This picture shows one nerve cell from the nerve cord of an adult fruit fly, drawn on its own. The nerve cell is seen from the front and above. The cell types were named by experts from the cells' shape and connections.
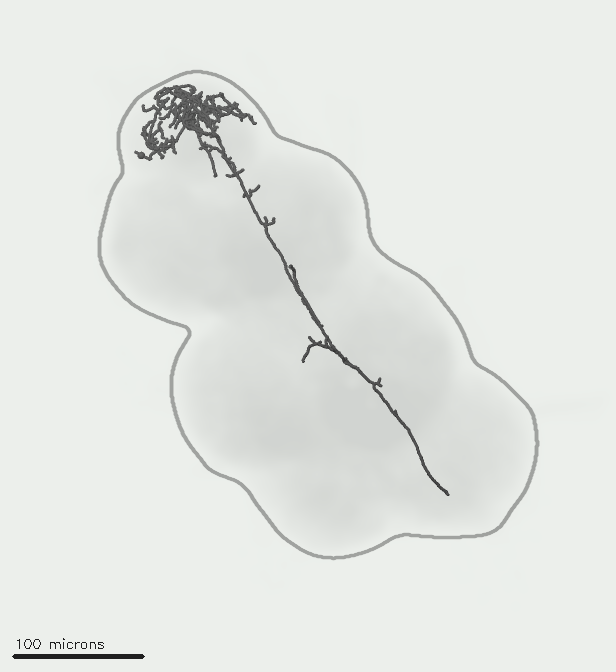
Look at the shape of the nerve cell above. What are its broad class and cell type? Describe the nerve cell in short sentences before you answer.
From top to bottom in the picture it spans about 300 microns. As drawn here it is taller than it is wide. This is an ascending neuron. The cell type is ANXXX169.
